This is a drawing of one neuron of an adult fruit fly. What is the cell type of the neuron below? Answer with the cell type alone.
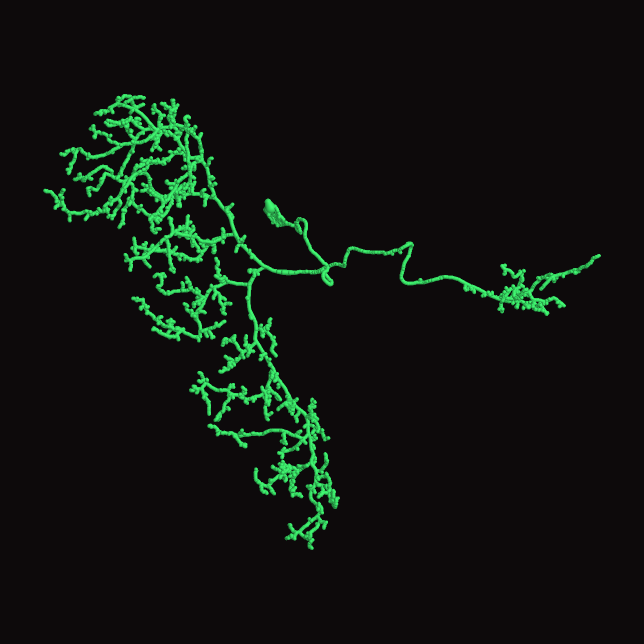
VST2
